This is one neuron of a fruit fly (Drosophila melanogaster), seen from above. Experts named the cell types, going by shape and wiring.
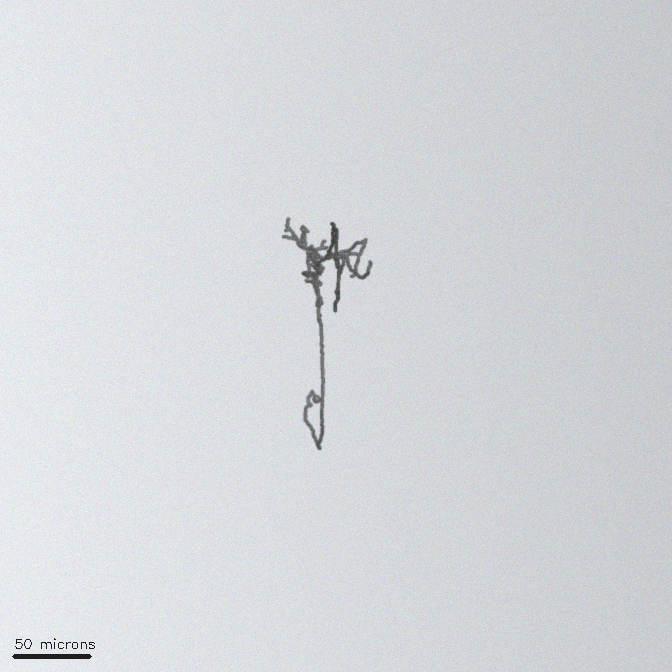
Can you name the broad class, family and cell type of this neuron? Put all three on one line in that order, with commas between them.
central-brain intrinsic neuron, hemilineage LB5, PRW006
